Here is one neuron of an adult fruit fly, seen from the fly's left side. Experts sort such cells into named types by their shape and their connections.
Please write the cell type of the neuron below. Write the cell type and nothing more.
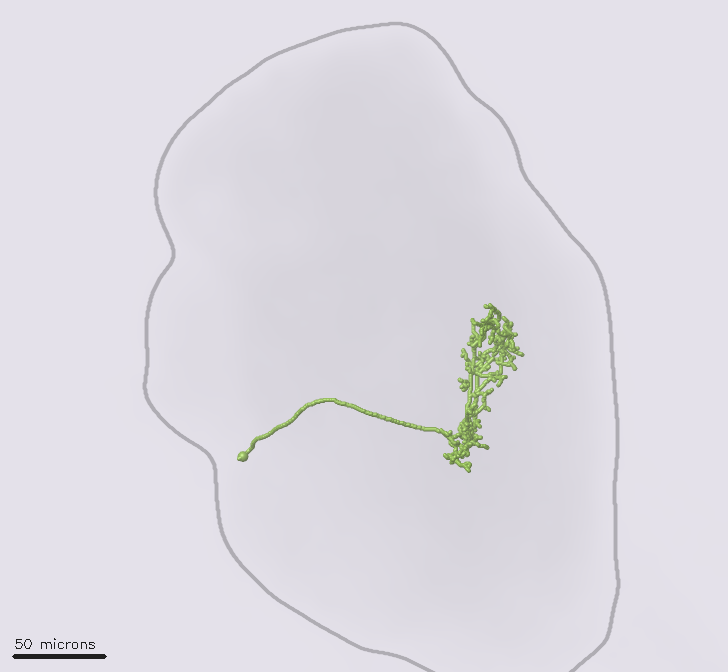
PLP025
